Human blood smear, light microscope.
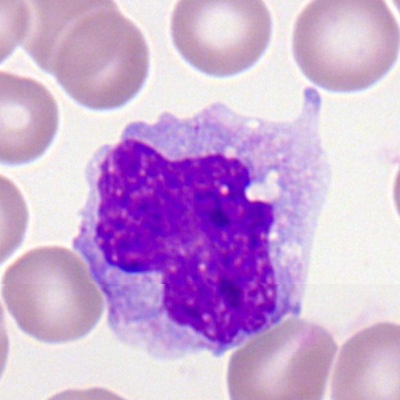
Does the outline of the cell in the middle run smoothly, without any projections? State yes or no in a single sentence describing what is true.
No, it is a rough edge, not a smooth one, that bounds the cell.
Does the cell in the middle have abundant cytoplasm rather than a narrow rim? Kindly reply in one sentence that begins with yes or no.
Yes, there is a wide area of cytoplasm around the nucleus.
